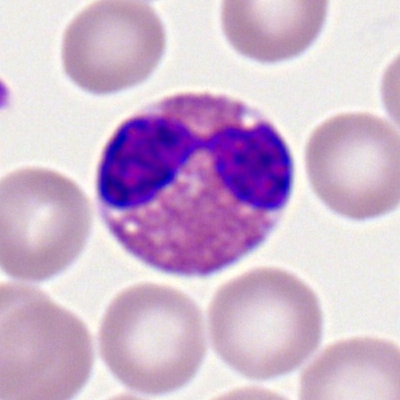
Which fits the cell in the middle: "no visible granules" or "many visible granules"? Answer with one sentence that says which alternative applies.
Visible granules are present in great number in its cytoplasm.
